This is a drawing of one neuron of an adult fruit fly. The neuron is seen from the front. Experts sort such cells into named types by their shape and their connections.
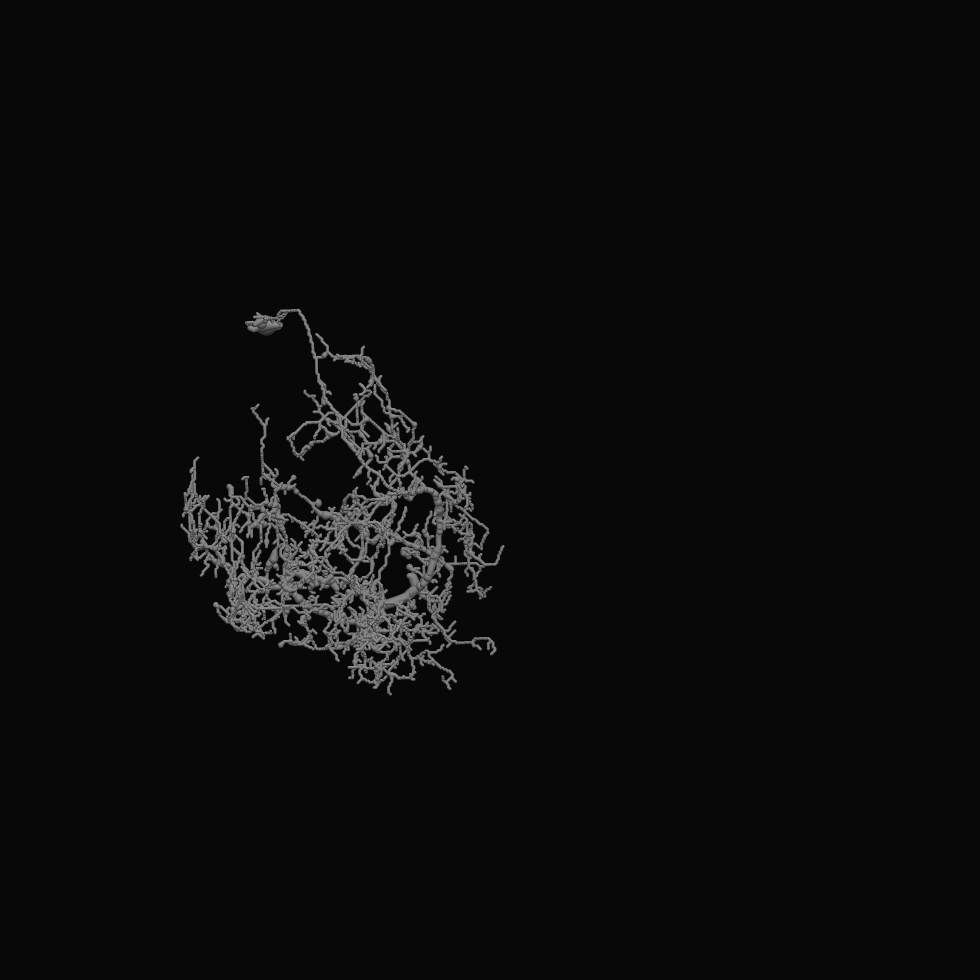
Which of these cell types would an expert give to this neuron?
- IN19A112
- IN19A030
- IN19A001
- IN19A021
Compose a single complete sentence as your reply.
The cell type this neuron represents is IN19A030.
